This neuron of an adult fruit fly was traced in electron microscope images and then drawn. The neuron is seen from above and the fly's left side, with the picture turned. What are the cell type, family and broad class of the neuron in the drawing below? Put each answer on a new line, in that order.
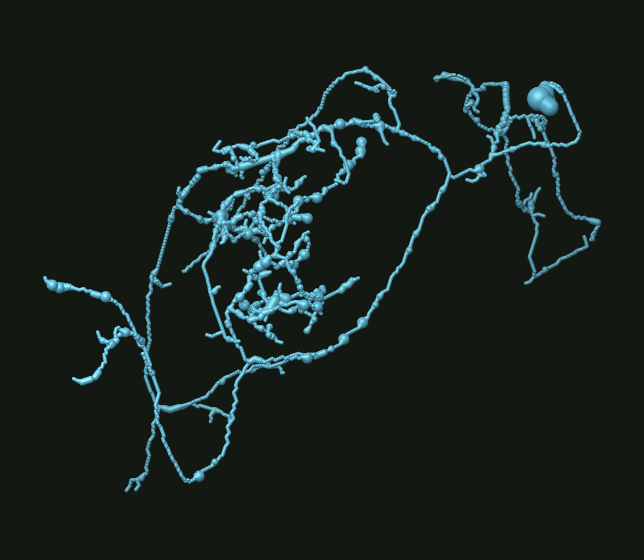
PAM07
class DAN
central-brain intrinsic neuron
